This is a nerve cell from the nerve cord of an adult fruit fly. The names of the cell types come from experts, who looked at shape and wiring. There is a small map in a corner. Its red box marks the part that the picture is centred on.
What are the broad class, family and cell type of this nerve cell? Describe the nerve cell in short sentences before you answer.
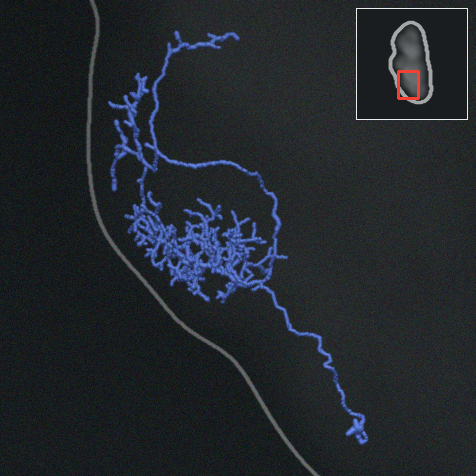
The picture shows dozens of branch ends. As drawn here it is taller than it is wide. It is a nerve-cord intrinsic neuron. The family is hemilineage 14A. It is of cell type IN14A015.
